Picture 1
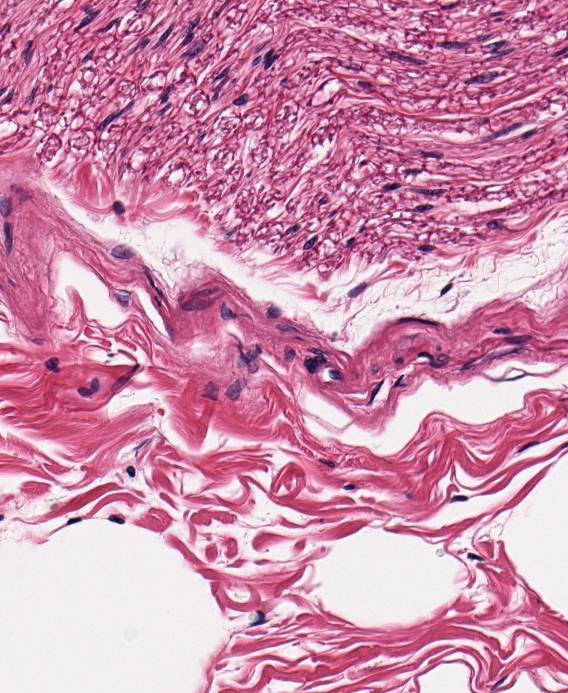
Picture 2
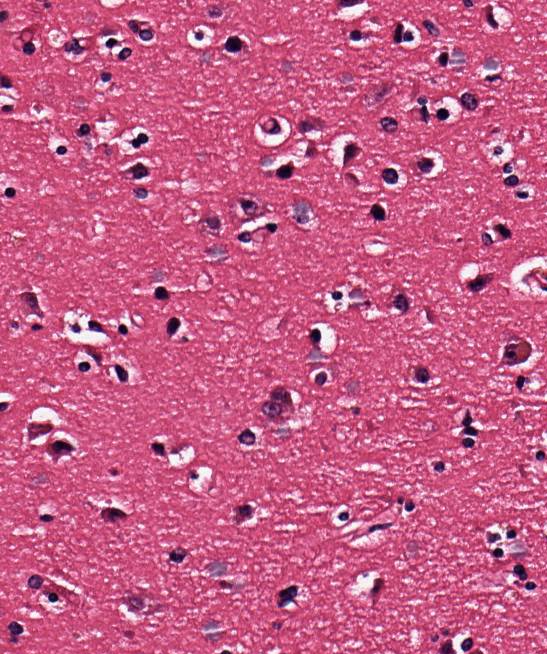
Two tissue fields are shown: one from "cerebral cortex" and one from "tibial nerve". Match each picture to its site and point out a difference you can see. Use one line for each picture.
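Picture 1 is from the tibial nerve. Nuclei within the fascicle are small, dark and elongated.
Picture 2 is from the cerebral cortex. Most cells are small, with round dark nuclei and little visible cytoplasm.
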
